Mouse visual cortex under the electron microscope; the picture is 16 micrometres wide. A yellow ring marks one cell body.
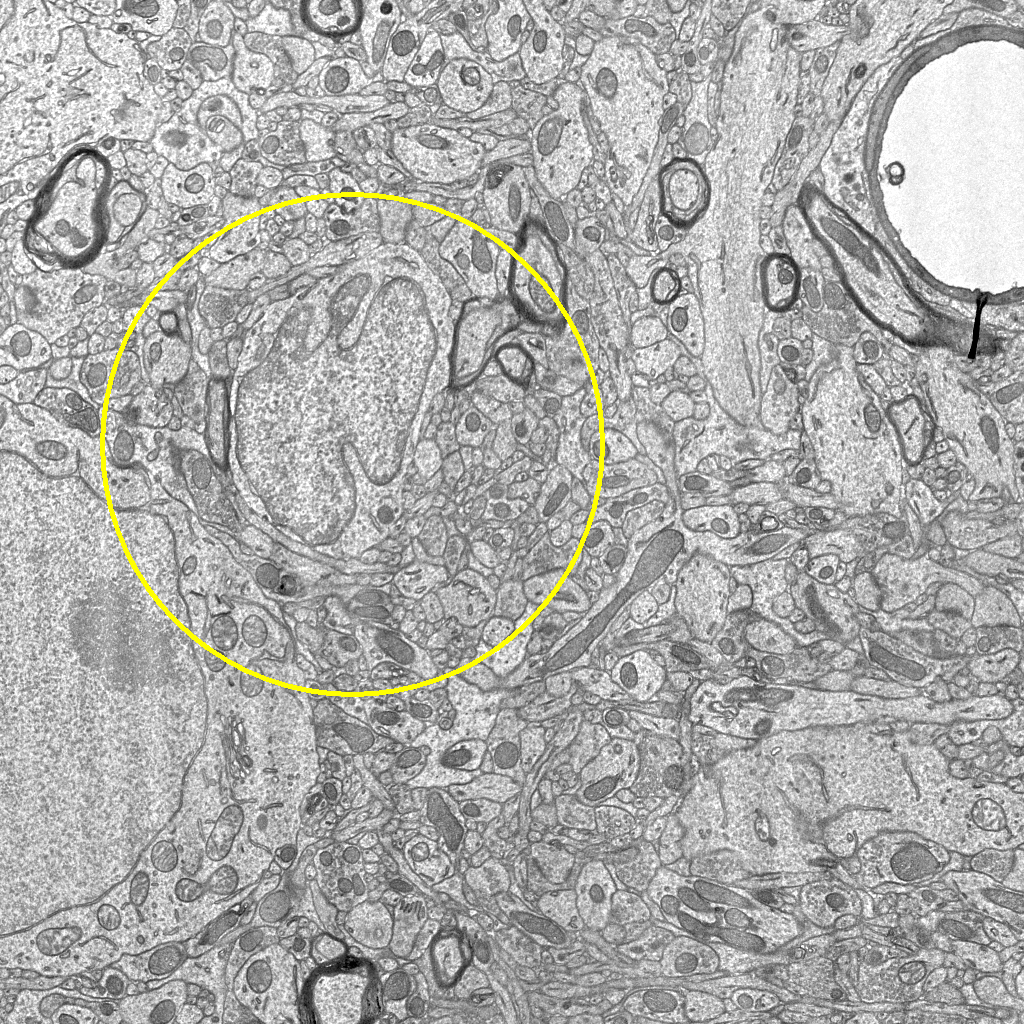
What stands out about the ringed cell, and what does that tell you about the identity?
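The ringed cell has an elongated oval nucleus, its long axis running roughly top to bottom, with its whole outline inside the ring. A deep narrow notch cuts in from the lower right side. Chromatin is finely granular and fairly evenly spread, without a thick dark band along the envelope. The cell is an oligodendrocyte.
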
